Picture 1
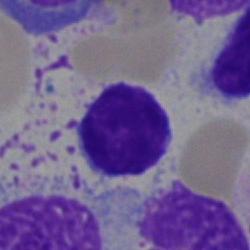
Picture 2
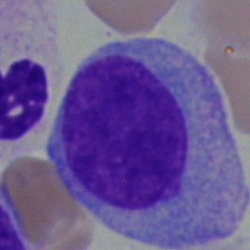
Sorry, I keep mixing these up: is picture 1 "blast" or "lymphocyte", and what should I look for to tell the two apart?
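Going through the pair point by point, picture 1 holds the lymphocyte and picture 2 the blast. First, chromatin: the lymphocyte's is dense and a deep dark purple, while the blast's is finely granular and fairly evenly spread, without coarse dark clumps.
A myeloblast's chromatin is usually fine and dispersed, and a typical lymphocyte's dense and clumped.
Second, cytoplasm: little or none shows around the lymphocyte's nucleus, whereas the blast has a broad rim, widest on the right, with its nucleus set off-centre towards the left.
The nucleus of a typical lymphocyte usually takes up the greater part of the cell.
Third, outline: roughly round for the lymphocyte, smooth and rounded-oval for the blast. Finally, inclusions: the lymphocyte shows no nucleoli and no granules, and neither cell contains vacuoles.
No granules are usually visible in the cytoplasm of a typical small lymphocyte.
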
